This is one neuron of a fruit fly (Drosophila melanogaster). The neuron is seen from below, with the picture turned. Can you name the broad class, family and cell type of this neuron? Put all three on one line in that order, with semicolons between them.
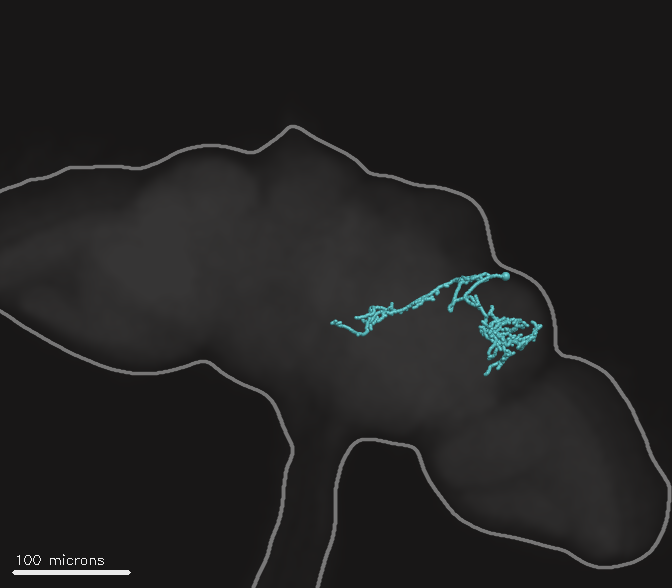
central-brain intrinsic neuron; hemilineage LALa1_anterior; CB3595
